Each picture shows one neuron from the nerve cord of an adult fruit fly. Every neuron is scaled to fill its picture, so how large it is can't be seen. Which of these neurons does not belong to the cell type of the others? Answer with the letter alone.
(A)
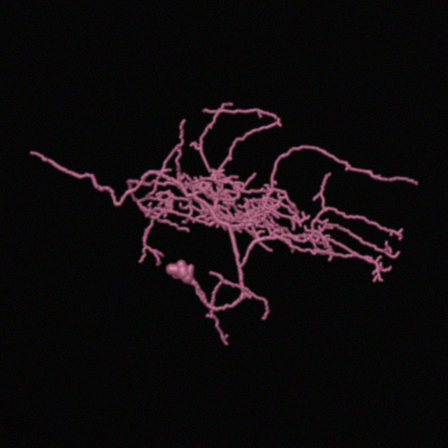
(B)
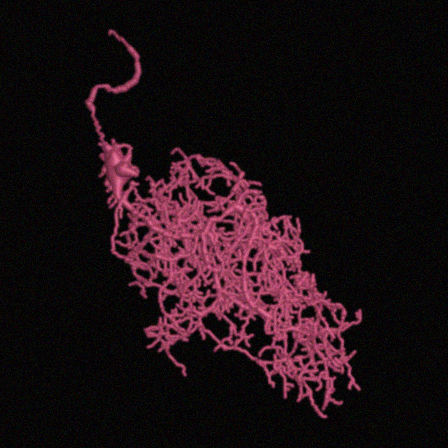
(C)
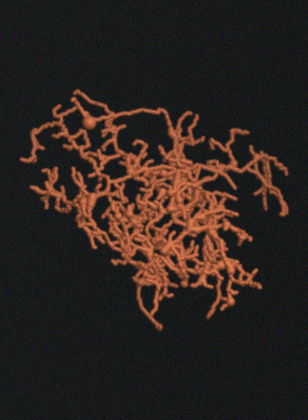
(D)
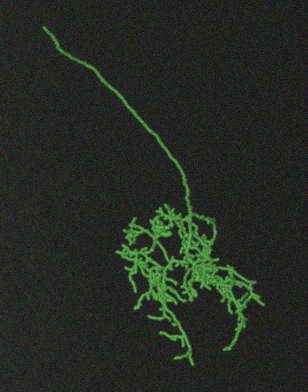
D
